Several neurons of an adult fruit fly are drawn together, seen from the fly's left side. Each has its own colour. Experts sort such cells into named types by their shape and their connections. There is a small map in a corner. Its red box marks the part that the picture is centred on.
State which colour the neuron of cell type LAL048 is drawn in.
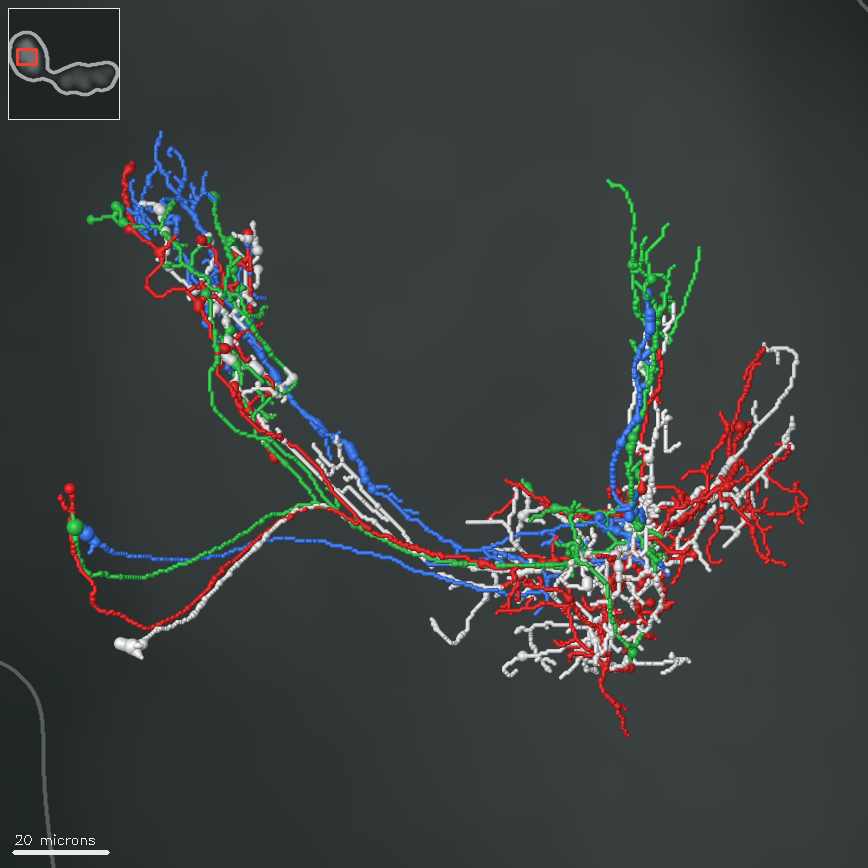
blue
